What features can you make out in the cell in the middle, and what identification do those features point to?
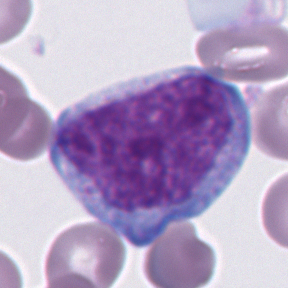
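Checking the outline first: it is irregular and angular, not round. Next, the nucleus is large and fills most of the cell. Last, the cytoplasm shows neither distinct granules nor vacuoles. The cell is a promyelocyte.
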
